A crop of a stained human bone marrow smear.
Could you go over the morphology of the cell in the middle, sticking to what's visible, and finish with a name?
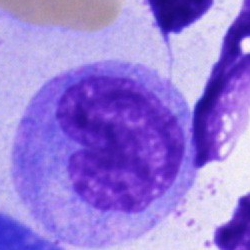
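Let's start with the nucleus: it is indented on its left side, which gives it a bean shape, and it sits off-centre toward the upper right of the cell. Now the cytoplasm: it is pale grey-blue and forms a wide rim, broadest on the left and lower side of the nucleus. This cell is a monocyte.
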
